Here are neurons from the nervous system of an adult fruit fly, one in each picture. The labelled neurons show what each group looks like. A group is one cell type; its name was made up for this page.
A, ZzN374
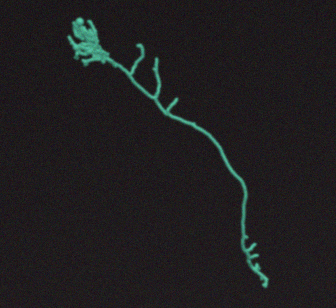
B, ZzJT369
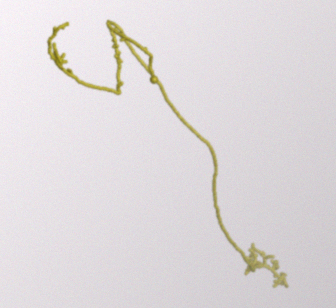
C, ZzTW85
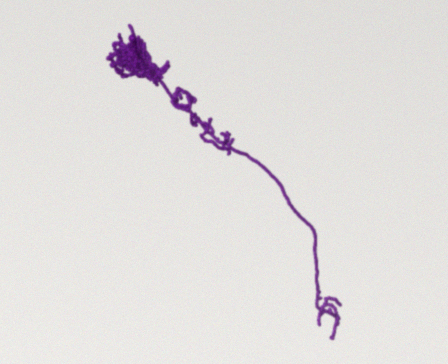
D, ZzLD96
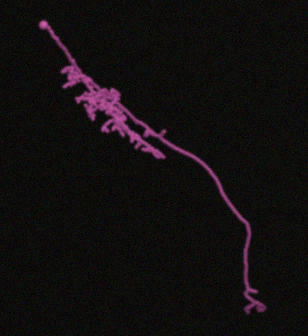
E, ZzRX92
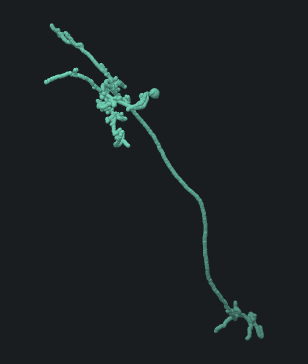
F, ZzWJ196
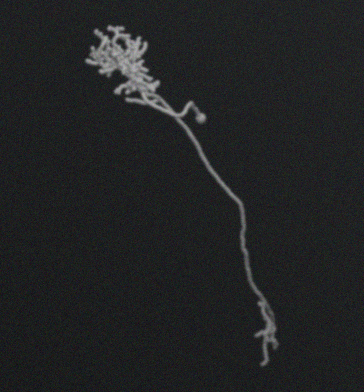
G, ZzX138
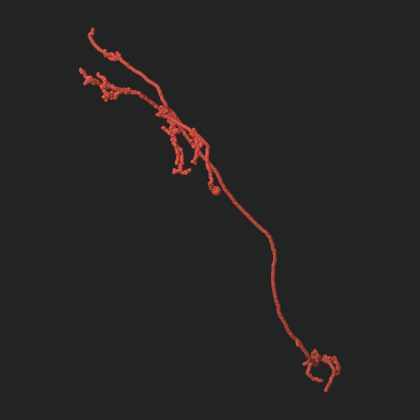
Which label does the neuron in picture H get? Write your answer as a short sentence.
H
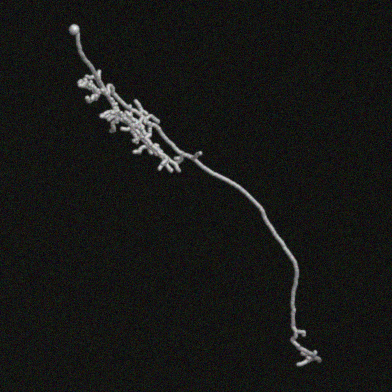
It belongs to ZzLD96.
